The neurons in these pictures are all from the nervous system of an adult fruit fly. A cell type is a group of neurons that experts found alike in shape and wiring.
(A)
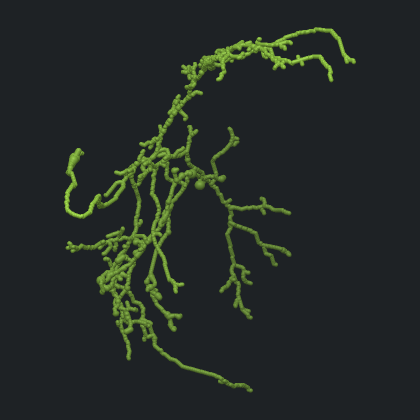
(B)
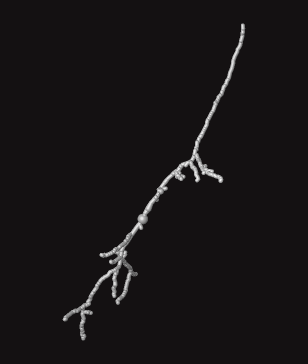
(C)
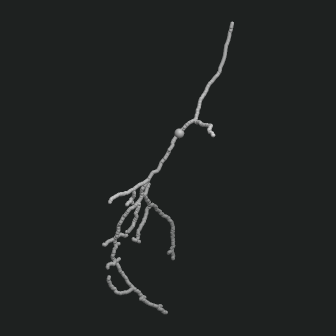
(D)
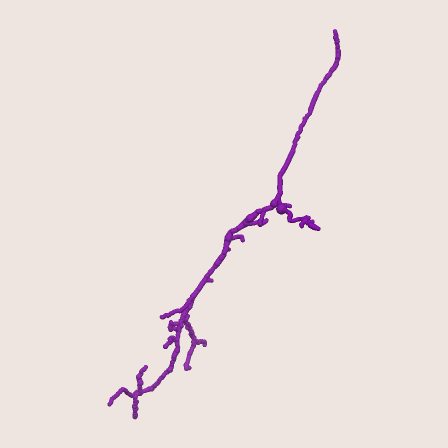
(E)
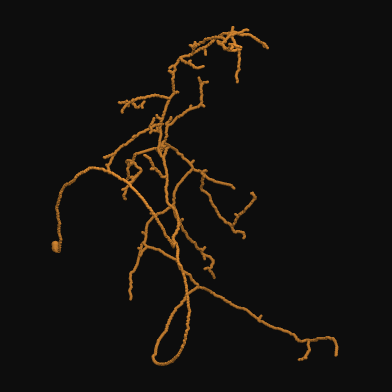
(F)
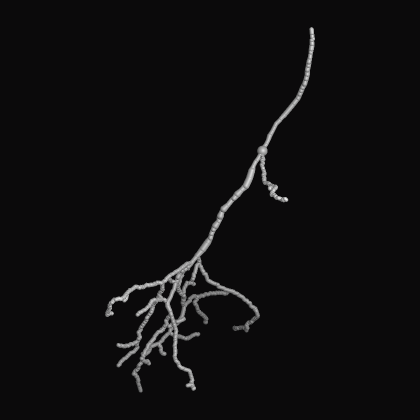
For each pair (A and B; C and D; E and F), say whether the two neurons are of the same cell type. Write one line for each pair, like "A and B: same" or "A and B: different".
A and B: different
C and D: same
E and F: different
